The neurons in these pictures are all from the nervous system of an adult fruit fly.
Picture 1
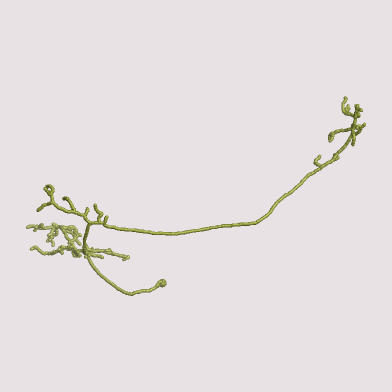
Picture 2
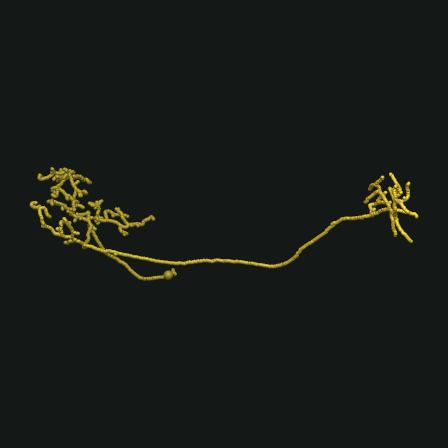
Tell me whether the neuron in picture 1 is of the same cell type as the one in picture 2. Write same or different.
same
